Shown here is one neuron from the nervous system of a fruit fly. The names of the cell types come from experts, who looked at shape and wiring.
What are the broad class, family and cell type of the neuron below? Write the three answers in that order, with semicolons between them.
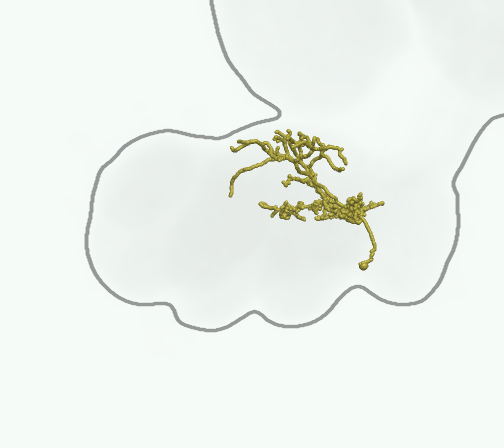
nerve-cord intrinsic neuron; hemilineage 12A; TN1a_i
